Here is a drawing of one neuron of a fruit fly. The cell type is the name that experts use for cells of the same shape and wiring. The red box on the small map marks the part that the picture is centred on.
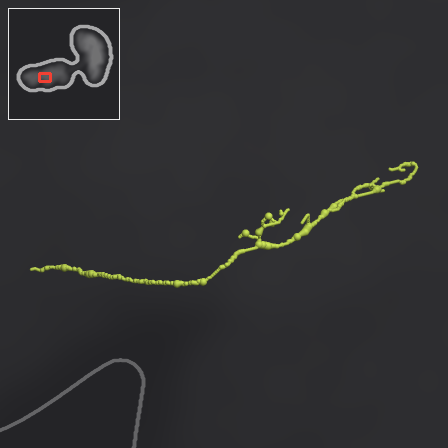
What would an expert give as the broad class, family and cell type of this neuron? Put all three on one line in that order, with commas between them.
sensory neuron entering the nerve cord, class mechanosensory tactile, SNta19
